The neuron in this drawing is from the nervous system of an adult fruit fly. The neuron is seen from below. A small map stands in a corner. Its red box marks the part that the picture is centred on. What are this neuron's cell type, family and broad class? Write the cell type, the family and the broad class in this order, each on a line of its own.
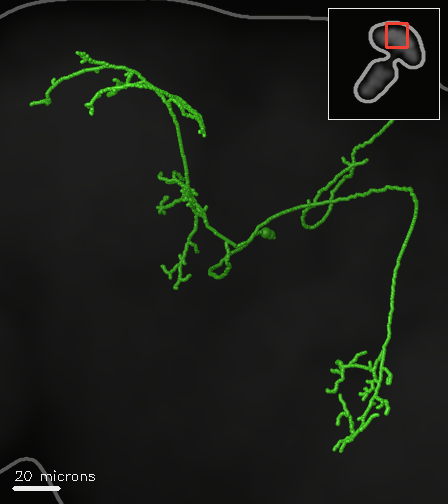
CL209
hemilineage SMPpm1
central-brain intrinsic neuron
